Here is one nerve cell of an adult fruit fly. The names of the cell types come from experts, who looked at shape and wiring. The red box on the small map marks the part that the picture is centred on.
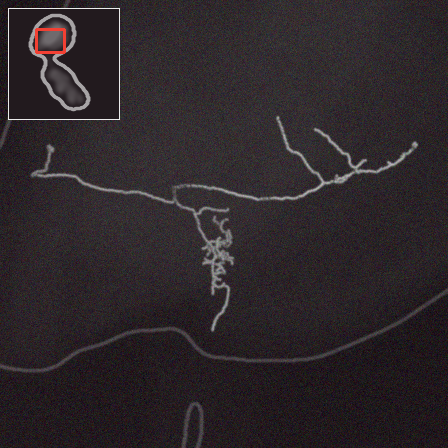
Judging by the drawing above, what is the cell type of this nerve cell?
GNG615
